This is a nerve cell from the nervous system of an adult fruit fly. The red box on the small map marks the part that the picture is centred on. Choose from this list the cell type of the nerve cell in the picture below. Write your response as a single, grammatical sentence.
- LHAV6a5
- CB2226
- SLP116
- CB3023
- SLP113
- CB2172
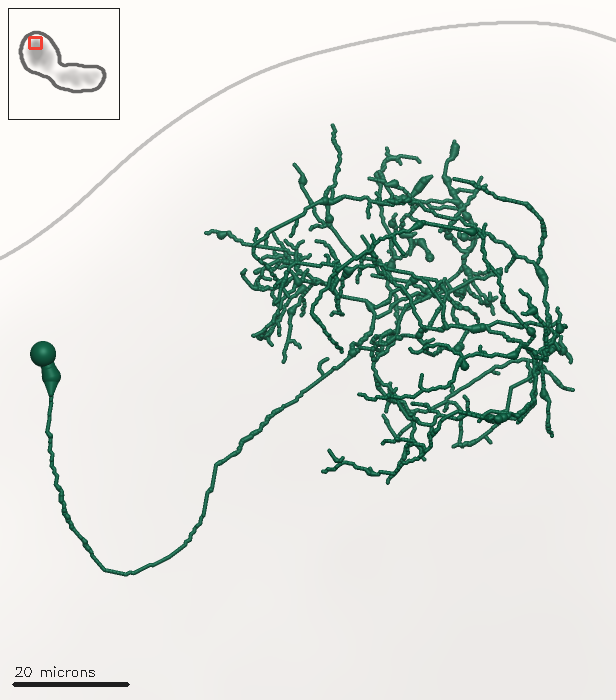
Of the cell type CB2226 is this nerve cell.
